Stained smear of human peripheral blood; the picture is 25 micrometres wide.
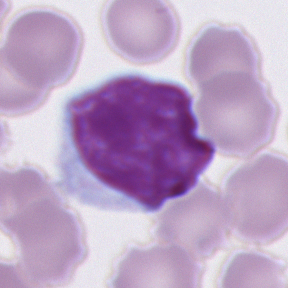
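Typical lymphocyte in a stained smear of peripheral blood, about 13 micrometres across. The nucleus, about 13 by 11 micrometres, has an irregular, somewhat angular outline with a small notch on its right side and fills about 80% of the cell's area. Its chromatin is dark purple and coarsely clumped, with paler streaks between the clumps. The pale greyish blue cytoplasm forms a narrow crescent, widest at the lower left of the cell.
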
